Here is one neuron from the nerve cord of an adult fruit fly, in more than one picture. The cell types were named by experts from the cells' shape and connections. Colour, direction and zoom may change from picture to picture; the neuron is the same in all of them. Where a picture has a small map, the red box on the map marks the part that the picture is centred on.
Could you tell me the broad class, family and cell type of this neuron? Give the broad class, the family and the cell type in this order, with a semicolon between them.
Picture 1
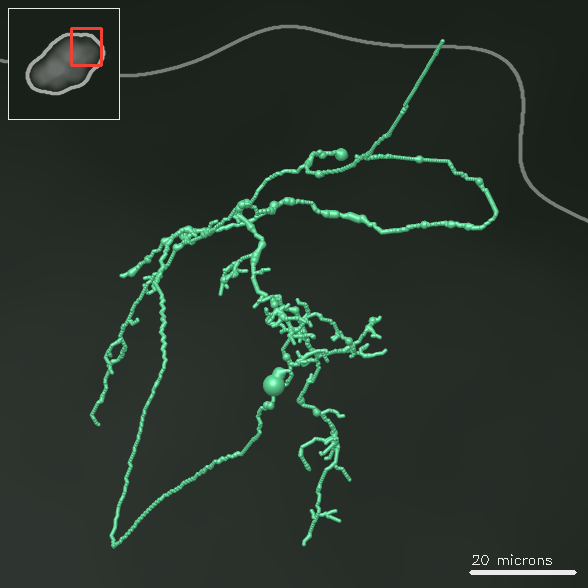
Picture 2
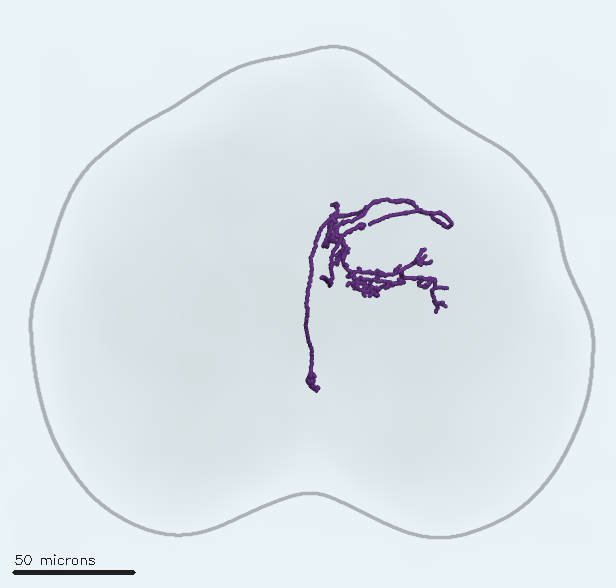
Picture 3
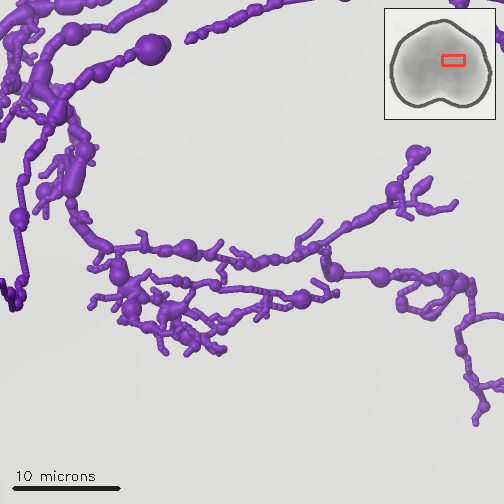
ascending neuron; hemilineage 02A; AN02A046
